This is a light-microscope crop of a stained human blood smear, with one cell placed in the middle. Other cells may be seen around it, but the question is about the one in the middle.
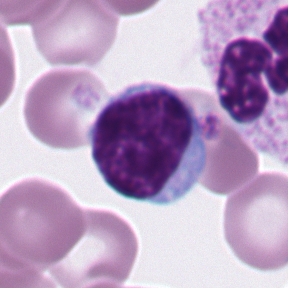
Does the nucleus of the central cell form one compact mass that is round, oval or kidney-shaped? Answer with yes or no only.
Yes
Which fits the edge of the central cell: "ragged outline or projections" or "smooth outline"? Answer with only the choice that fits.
Smooth outline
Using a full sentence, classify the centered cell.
By classification, the middle cell of this crop is a lymphocyte.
